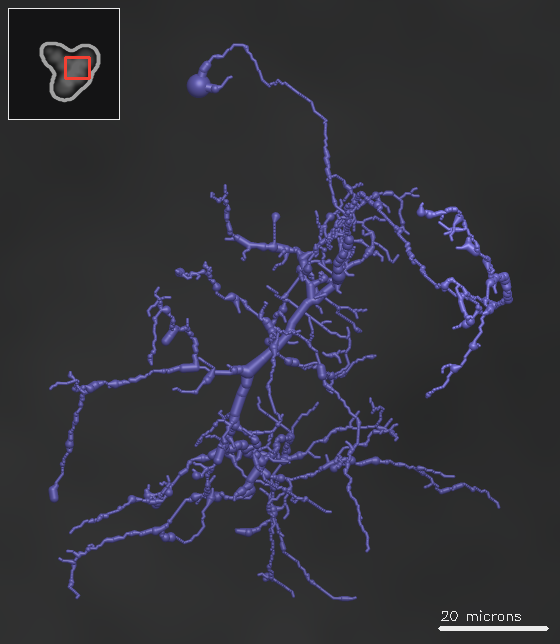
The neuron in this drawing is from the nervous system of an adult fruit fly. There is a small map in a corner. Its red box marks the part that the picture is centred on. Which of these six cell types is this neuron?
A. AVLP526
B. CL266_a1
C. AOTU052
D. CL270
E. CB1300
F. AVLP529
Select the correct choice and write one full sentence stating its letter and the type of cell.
The neuron is of the AOTU052 cell type, which is option C.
